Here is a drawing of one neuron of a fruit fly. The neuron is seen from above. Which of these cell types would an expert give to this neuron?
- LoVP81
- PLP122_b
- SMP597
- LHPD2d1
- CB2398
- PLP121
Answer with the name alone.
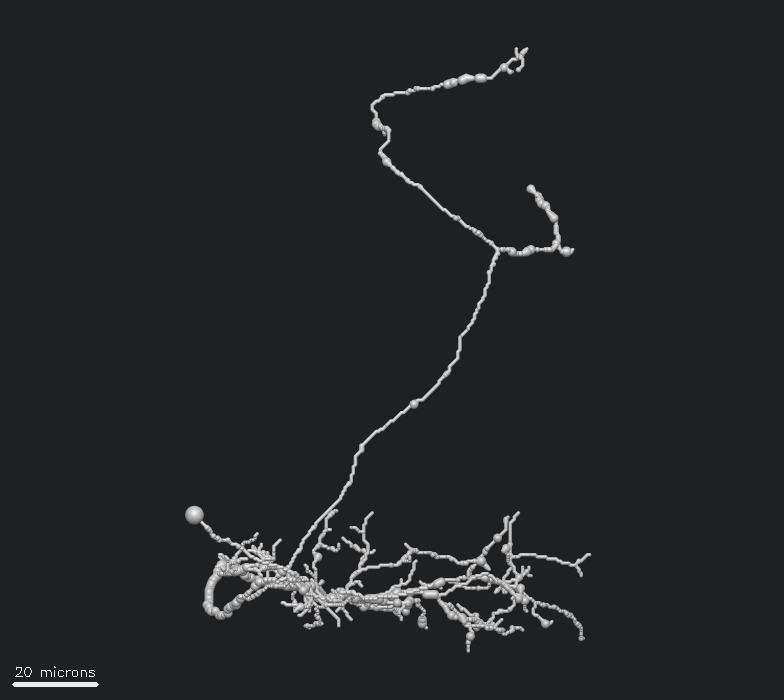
PLP122_b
